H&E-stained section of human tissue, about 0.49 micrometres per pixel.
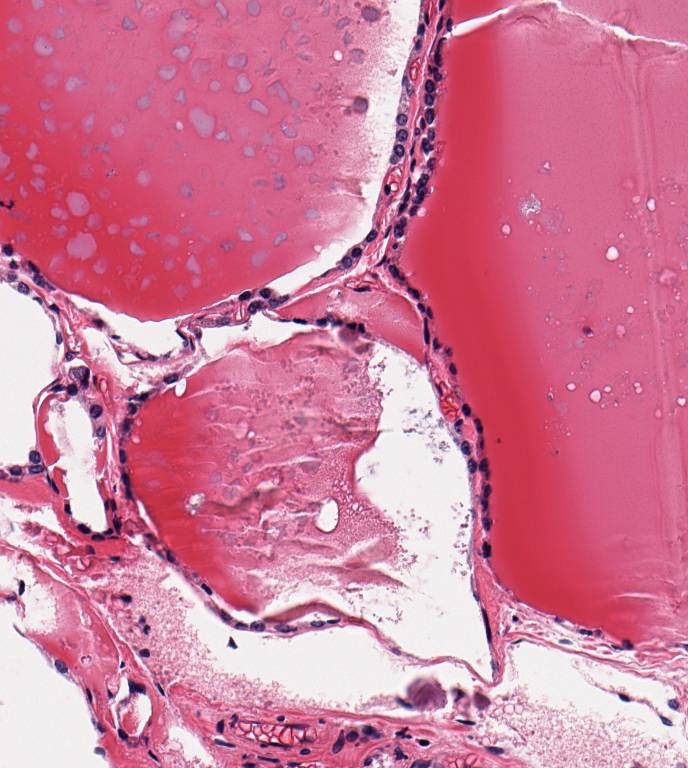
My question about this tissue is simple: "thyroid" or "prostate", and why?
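This is thyroid. The field is filled mostly by a few large closed follicles packed with homogeneous pink material and separated by thin partitions, which fits thyroid rather than prostate.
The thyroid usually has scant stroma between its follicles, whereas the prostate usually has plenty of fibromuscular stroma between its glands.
Each follicle is lined by a single layer of flattened cells with dark, elongated nuclei. The pink content of the large follicle at upper left contains many small round pale vacuoles. Small vessels with red blood cells lie in the connective tissue at the bottom of the field.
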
